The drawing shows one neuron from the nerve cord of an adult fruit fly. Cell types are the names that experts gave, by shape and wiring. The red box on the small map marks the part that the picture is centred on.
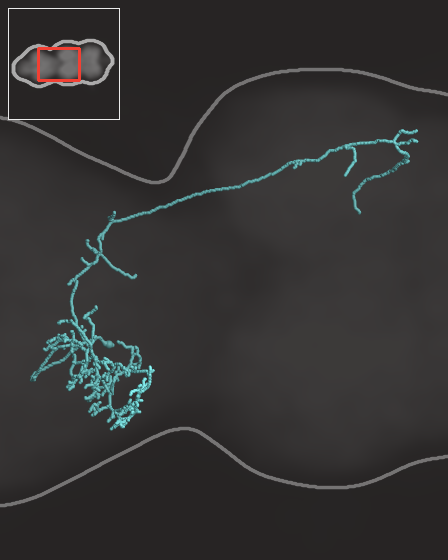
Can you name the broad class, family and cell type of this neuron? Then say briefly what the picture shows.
This is a nerve-cord intrinsic neuron. Its family is hemilineage 19B. It is of cell type IN19B082. The picture shows dozens of branch ends. As drawn here it is wider than it is tall.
